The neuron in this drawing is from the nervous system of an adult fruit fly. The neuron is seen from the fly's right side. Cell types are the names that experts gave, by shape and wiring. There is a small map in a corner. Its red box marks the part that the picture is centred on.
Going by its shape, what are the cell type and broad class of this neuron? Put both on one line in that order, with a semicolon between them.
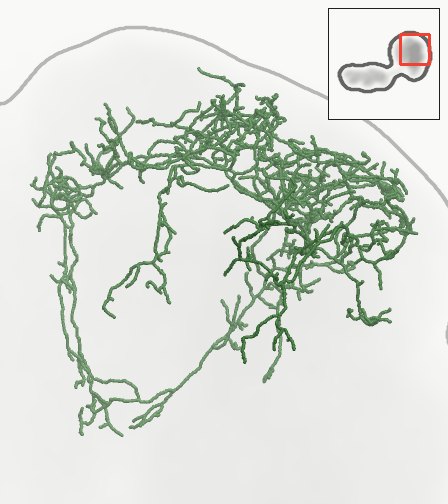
SMP145; central-brain intrinsic neuron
